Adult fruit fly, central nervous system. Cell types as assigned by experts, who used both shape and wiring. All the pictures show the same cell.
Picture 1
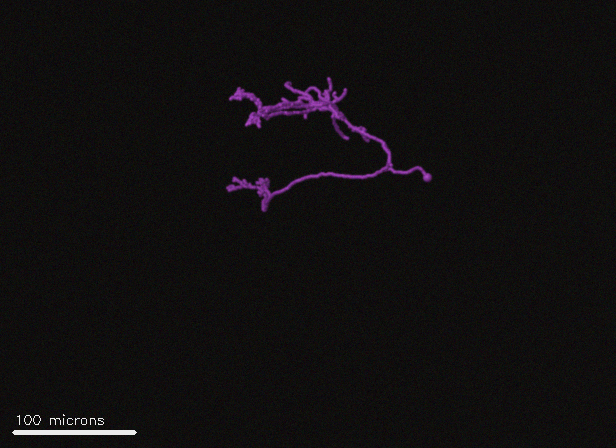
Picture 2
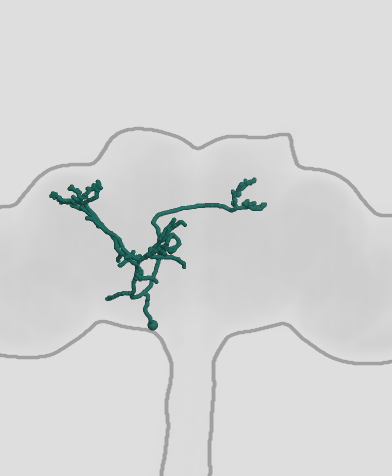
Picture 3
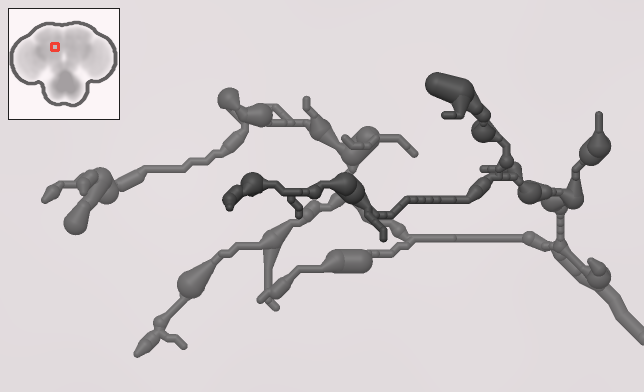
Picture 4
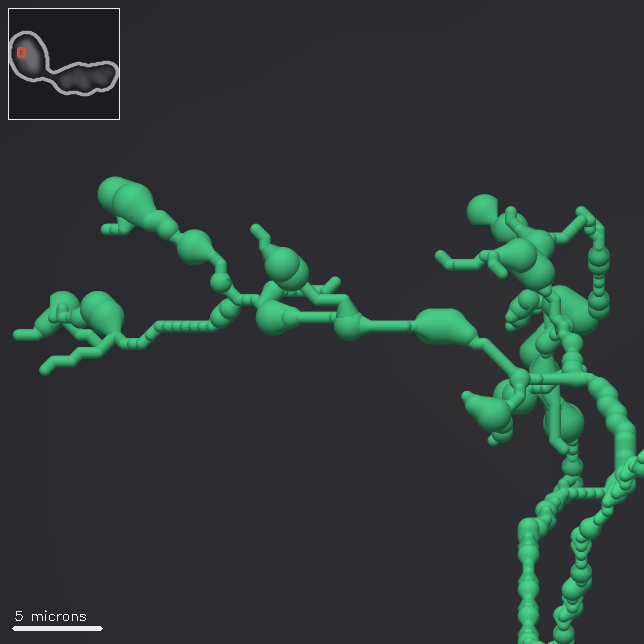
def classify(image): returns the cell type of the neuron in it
CL328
